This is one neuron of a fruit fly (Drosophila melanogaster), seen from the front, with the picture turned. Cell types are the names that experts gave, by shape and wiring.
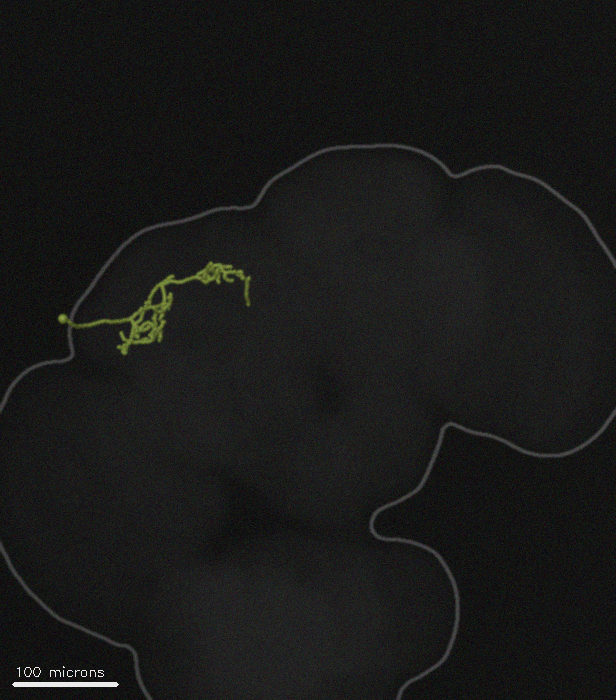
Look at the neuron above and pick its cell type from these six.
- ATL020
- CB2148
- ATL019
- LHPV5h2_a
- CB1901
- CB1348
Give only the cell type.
ATL019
